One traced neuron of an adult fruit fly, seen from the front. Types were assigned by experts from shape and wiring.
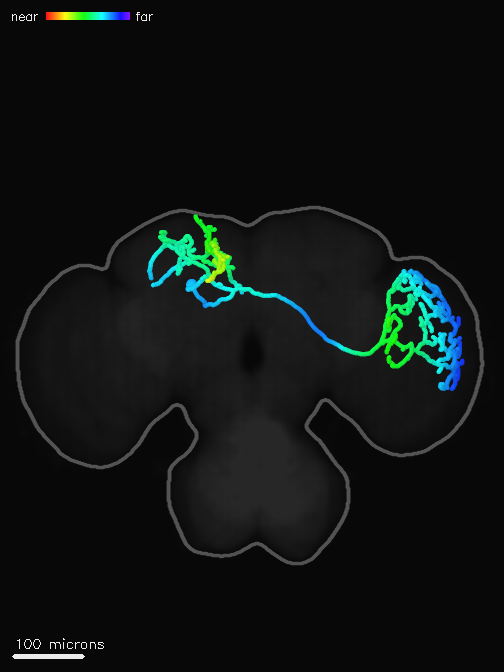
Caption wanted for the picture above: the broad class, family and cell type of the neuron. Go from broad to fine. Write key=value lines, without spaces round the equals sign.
broad_class=visual centrifugal neuron
family=hemilineage SMPp&v1_ventral
cell_type=MeVC27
